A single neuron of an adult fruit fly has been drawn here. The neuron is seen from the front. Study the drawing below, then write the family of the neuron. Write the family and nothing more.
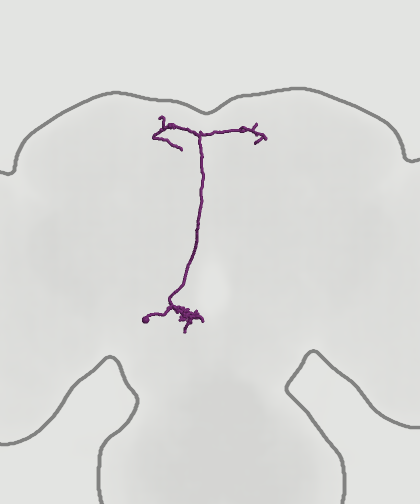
hemilineage FLAa2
